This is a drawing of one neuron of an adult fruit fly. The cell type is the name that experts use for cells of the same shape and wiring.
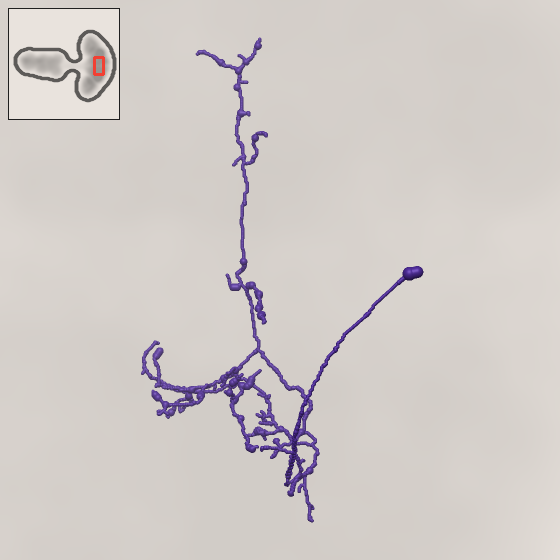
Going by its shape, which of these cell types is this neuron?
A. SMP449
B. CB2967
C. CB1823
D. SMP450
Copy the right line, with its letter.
C. CB1823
